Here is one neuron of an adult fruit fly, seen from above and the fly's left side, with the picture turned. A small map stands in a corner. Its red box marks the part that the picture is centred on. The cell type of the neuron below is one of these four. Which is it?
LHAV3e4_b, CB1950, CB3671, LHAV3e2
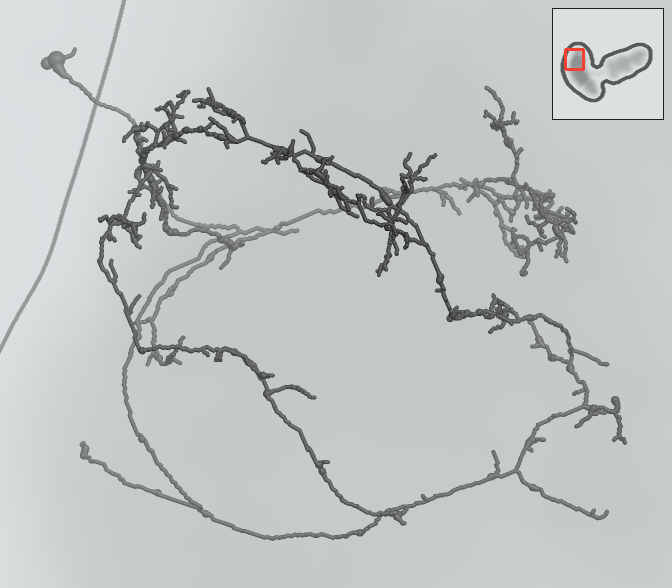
CB1950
